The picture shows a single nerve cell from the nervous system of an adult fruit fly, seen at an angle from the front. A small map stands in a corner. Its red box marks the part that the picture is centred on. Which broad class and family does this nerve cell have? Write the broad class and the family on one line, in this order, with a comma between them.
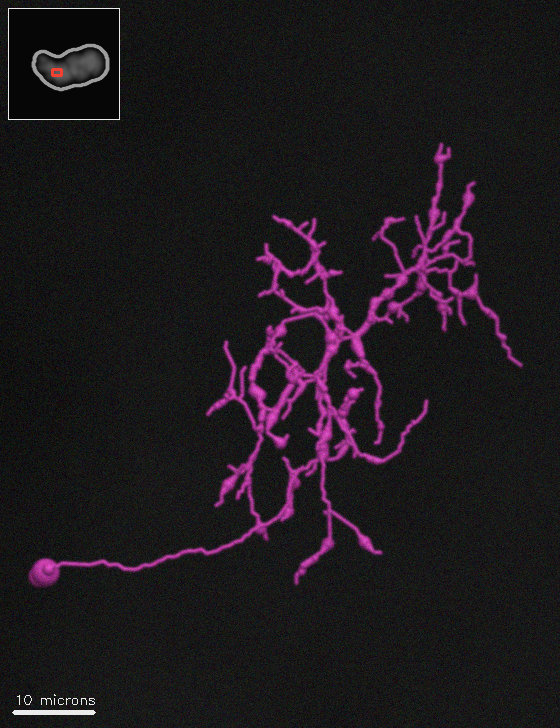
optic-lobe intrinsic neuron, Mi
